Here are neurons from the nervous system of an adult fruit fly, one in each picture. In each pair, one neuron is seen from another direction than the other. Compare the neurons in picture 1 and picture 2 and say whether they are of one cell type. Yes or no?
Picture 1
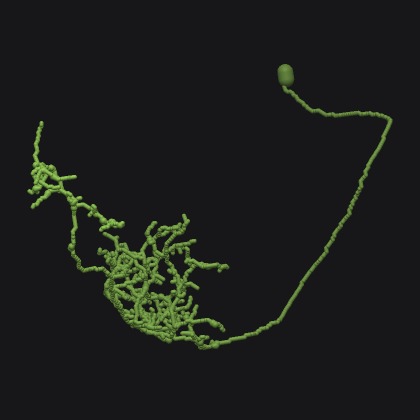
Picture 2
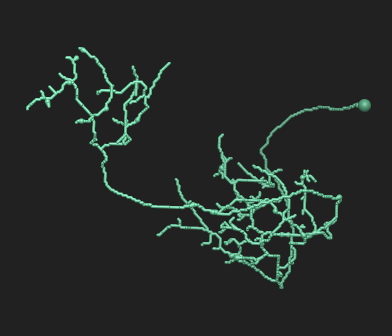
no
